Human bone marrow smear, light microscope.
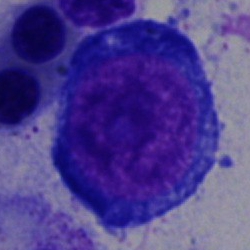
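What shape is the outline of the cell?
Round to oval, with a slightly irregular edge.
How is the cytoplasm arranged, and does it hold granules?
It forms a rim all around the nucleus, and no distinct granules are seen in it.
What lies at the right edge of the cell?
Small blebs.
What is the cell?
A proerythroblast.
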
